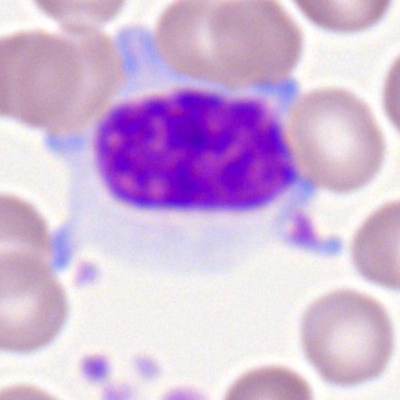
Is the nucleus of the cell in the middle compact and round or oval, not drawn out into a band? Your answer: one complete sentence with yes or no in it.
Yes, what the nucleus forms is a compact round or oval shape.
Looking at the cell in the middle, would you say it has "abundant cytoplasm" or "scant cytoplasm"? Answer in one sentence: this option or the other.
In this cell, the cytoplasm is plentiful.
